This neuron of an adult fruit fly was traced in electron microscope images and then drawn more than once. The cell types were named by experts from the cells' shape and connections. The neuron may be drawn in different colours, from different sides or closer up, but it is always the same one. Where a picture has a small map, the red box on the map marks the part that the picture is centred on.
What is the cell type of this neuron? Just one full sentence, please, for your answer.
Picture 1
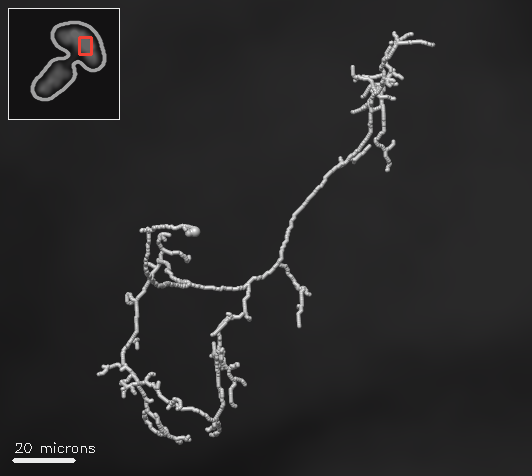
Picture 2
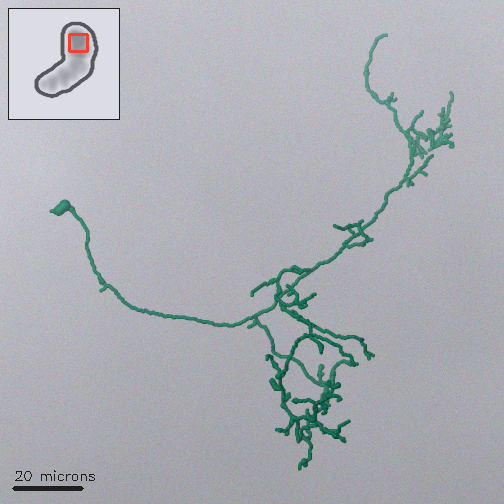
This neuron is categorized as cell type PS193.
